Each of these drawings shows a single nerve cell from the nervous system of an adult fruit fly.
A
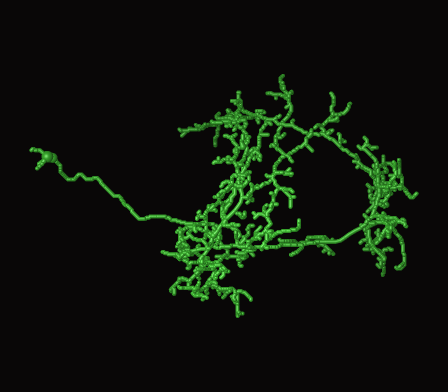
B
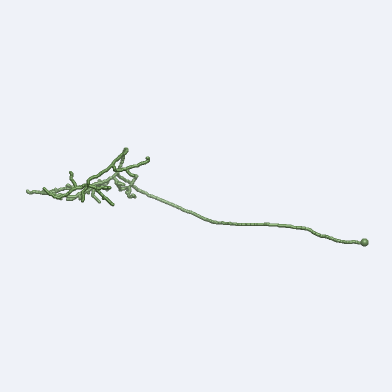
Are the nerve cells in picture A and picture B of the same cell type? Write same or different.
different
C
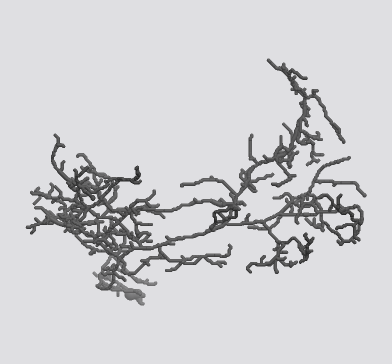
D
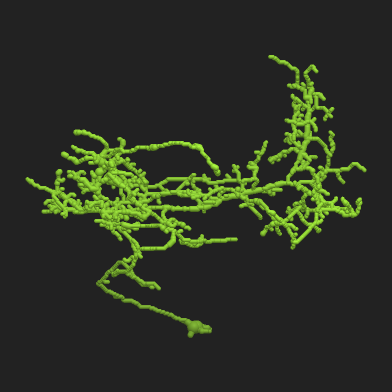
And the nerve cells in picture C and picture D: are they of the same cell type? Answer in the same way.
same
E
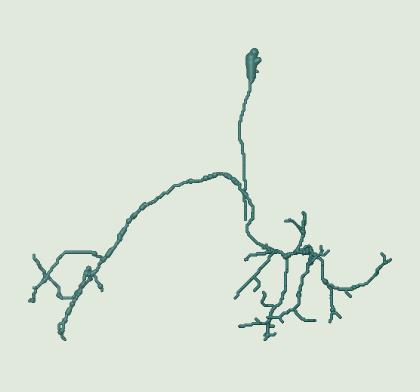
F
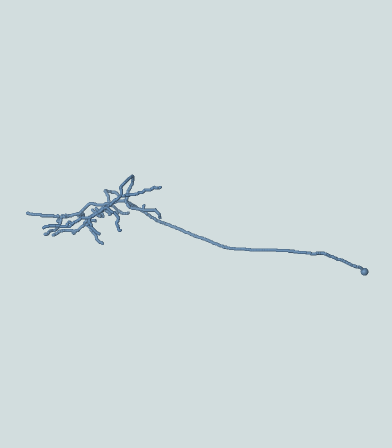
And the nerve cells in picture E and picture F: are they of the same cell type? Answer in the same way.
different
